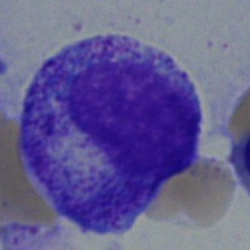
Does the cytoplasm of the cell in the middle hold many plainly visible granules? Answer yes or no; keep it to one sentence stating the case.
Yes, it is many visible granules that the cytoplasm of this cell contains.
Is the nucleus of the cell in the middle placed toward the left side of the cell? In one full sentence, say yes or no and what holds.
No, most of its cytoplasm is found to the left of its nucleus.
